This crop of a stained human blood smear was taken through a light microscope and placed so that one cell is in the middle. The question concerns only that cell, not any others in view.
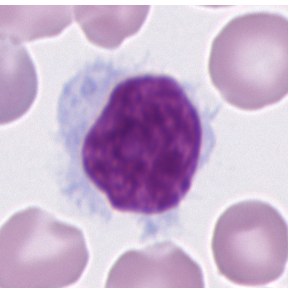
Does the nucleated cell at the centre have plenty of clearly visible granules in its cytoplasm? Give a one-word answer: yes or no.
No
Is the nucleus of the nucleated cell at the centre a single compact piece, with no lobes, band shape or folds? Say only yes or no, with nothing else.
Yes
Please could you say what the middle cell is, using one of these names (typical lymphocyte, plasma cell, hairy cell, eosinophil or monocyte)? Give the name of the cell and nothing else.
hairy cell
